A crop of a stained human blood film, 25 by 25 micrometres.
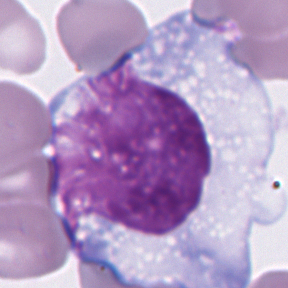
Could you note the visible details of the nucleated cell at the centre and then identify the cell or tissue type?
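Outline first: it is irregular, with blunt bulges along the right edge. Next, the nucleus sits toward the left side of the cell. In the cytoplasm, many small clear vacuoles are scattered throughout, and there are no coarse orange-red granules. Conclusion: monocyte.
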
